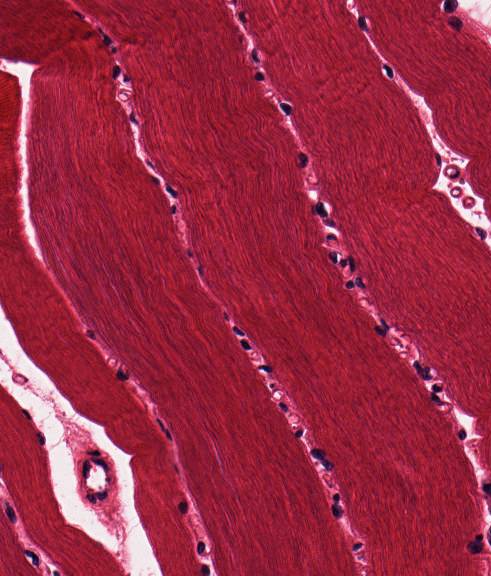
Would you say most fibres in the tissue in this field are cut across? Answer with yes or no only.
No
